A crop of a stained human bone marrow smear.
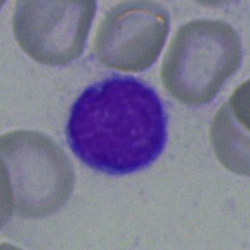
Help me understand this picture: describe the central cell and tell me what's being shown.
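Cytoplasm is at most a barely visible thin rim at the edge. Chromatin is dense and deep purple, with only faint lighter streaks. No distinct nucleolus is visible, and no granules are seen. The cell is a lymphocyte.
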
